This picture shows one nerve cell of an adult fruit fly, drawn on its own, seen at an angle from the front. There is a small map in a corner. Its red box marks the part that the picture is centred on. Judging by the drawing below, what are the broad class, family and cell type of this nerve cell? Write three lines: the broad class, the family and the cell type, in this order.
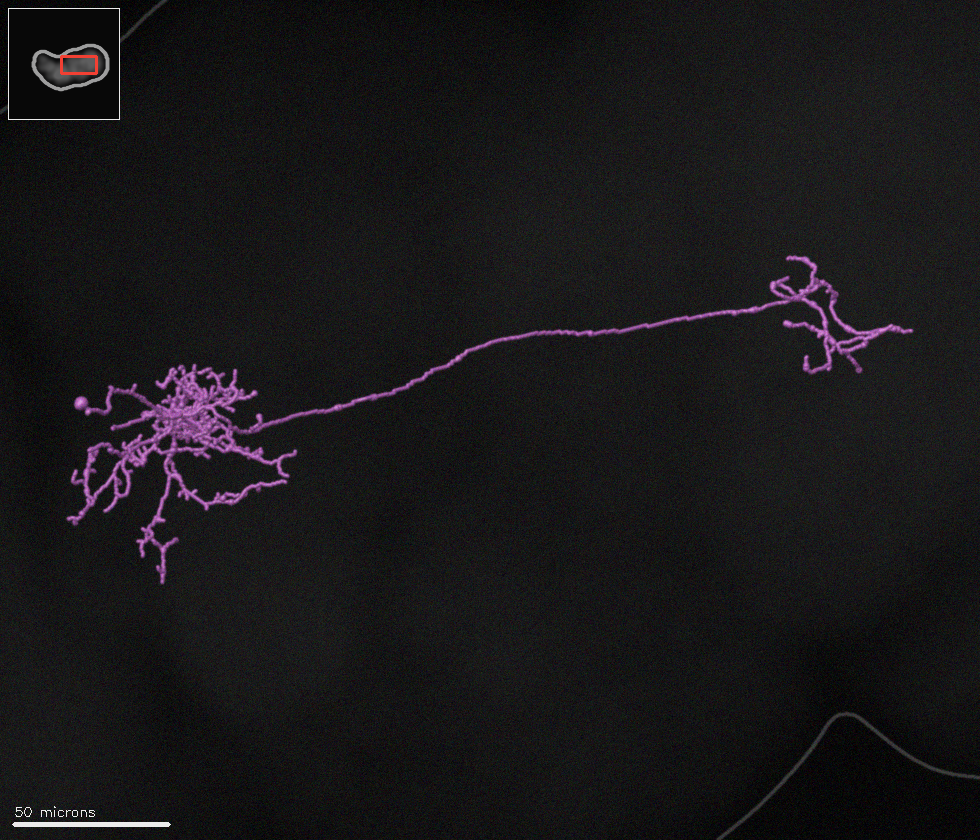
central-brain intrinsic neuron
hemilineage VLPl2_posterior
PLP059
